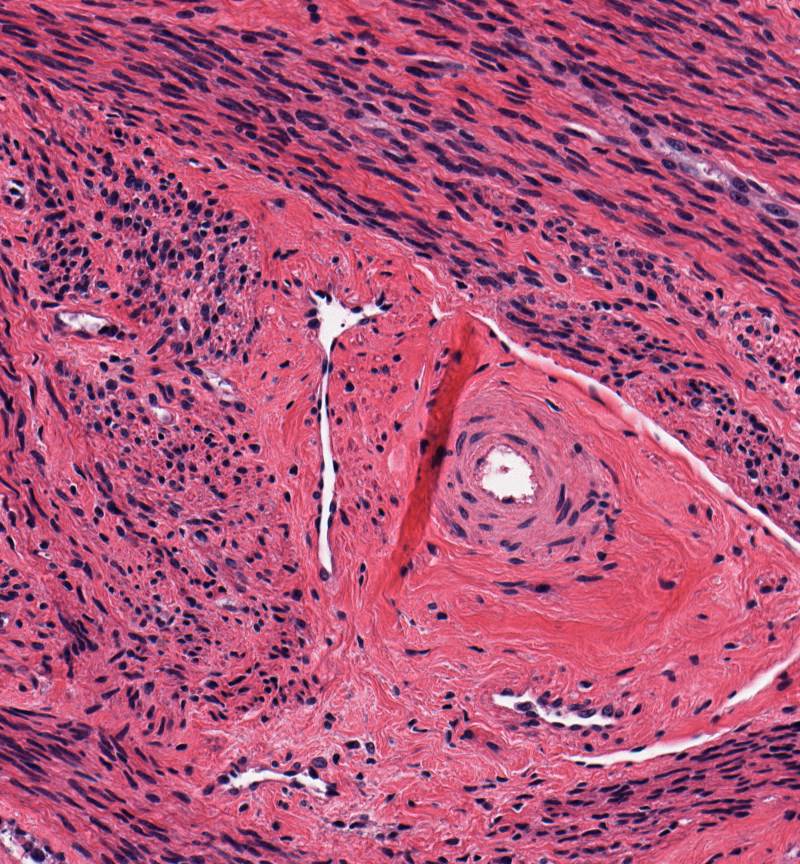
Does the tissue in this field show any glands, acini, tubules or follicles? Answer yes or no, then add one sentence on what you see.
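No. No epithelium, glands or fat cells are present anywhere in the field.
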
